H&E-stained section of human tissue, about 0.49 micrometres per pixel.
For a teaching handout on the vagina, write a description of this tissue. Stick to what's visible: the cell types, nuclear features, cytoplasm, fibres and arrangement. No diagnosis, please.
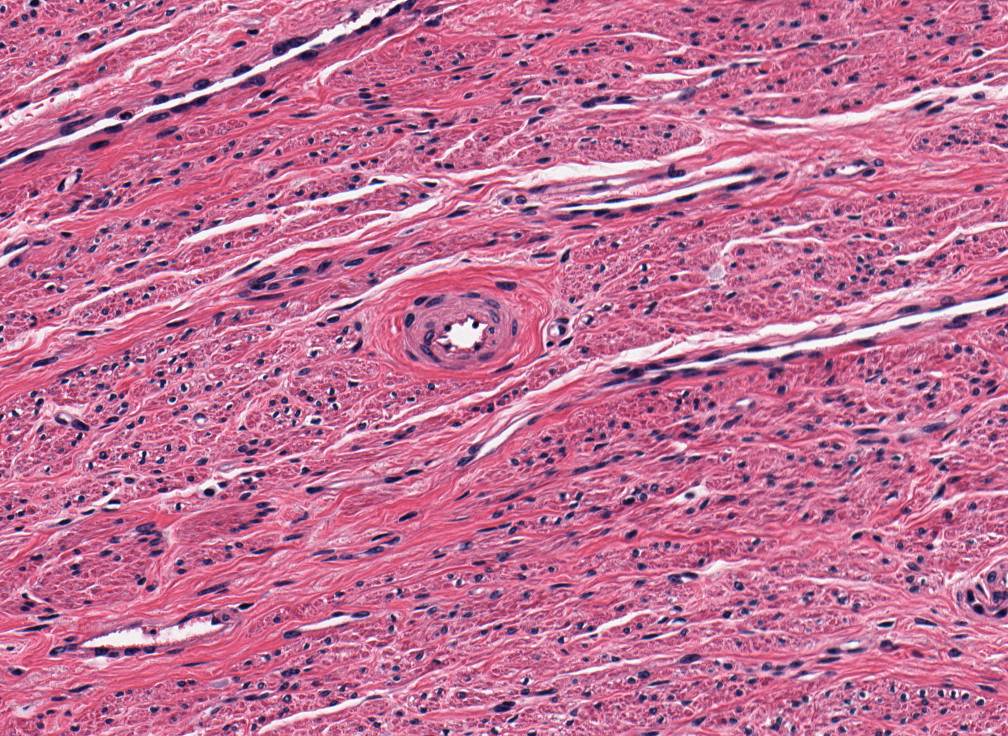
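You'll notice the tissue runs in long bundles, slanting from lower left to upper right all the way across the field. Inside them many cells are cut across, so their nuclei show up as small round dots in pale pink cytoplasm. Between the bundles run strands of deeper pink fibrous tissue with elongated nuclei. Throughout, the nuclei are small, dark and fairly uniform in size.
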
